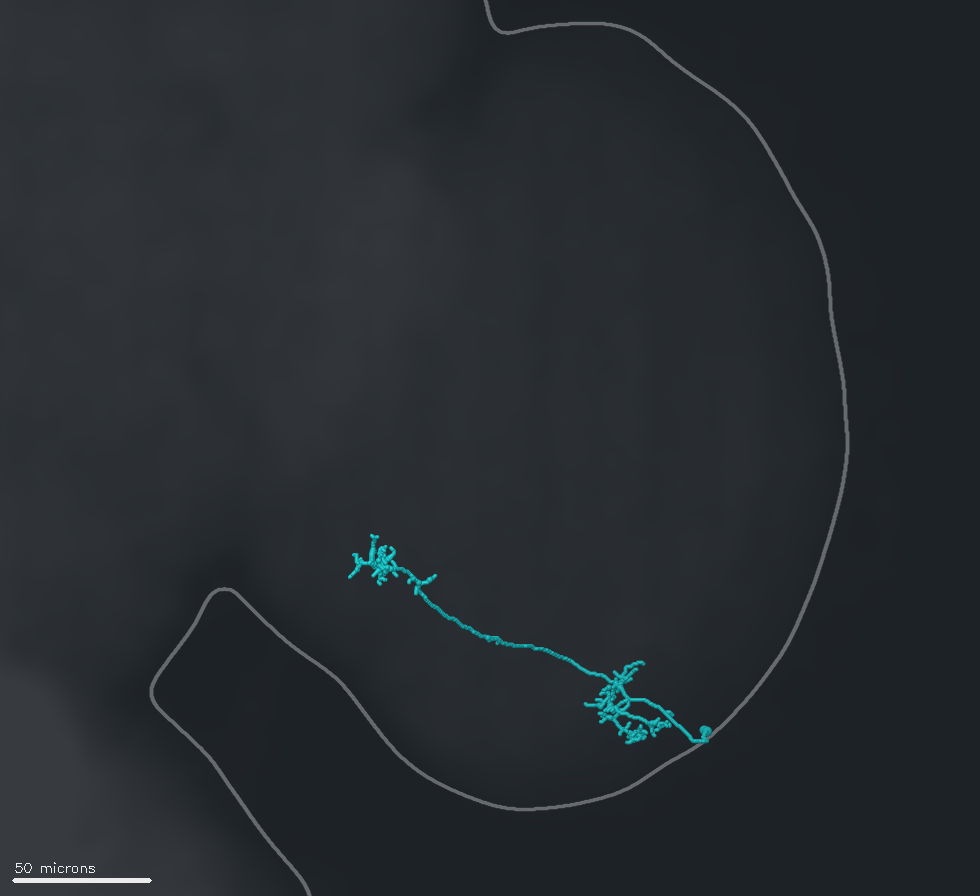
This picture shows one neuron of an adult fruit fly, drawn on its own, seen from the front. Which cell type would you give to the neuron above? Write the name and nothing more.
Tm5Y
